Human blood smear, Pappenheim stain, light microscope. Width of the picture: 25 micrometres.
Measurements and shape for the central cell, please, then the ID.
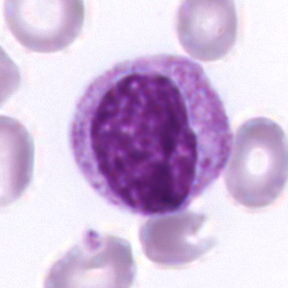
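Cell about 14 micrometres across. Nucleus oval, about 12 by 9 micrometres, taking up about 60% of the cell's area. Nucleus placed off-centre toward the left, with a shallow notch on its right edge. Cytoplasm pale lilac-pink, not blue, with fine purple granules scattered throughout. Name: myelocyte.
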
